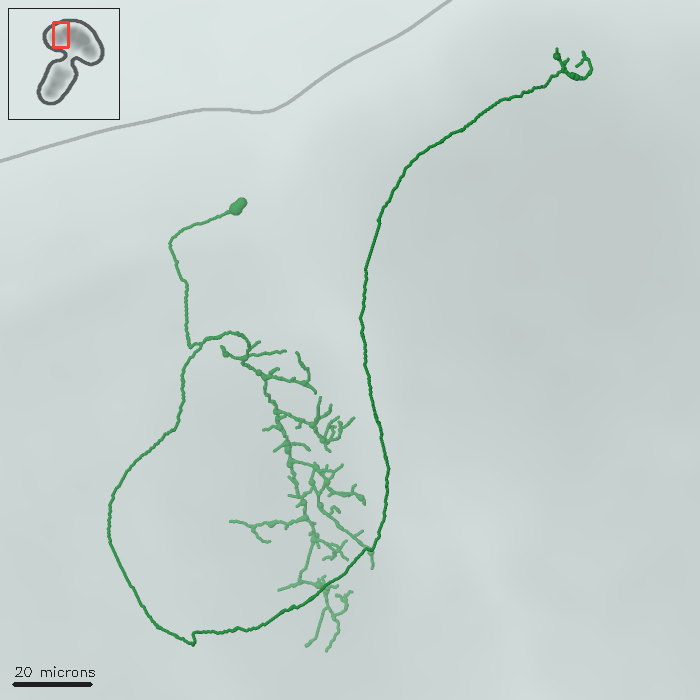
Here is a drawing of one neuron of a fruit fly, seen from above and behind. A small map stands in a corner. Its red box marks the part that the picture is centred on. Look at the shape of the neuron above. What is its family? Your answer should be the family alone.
MeTu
